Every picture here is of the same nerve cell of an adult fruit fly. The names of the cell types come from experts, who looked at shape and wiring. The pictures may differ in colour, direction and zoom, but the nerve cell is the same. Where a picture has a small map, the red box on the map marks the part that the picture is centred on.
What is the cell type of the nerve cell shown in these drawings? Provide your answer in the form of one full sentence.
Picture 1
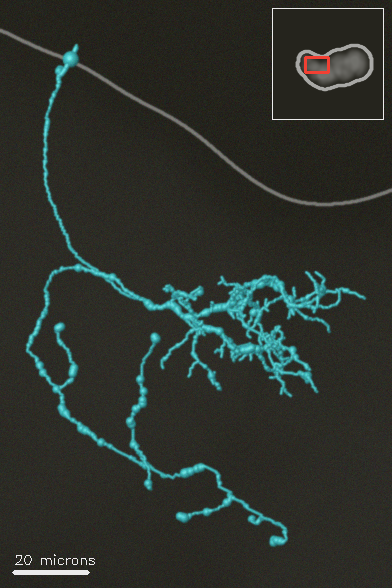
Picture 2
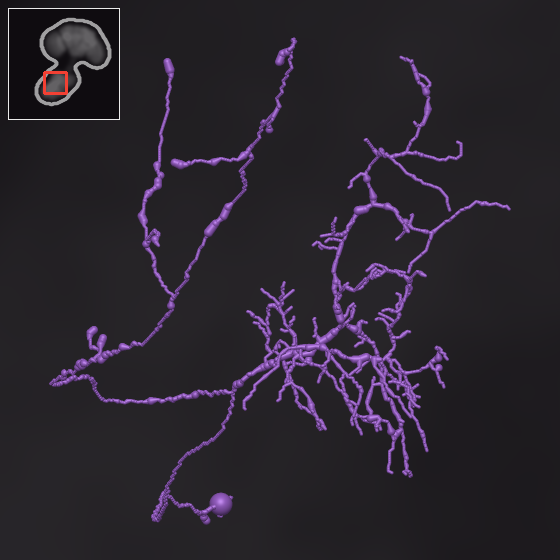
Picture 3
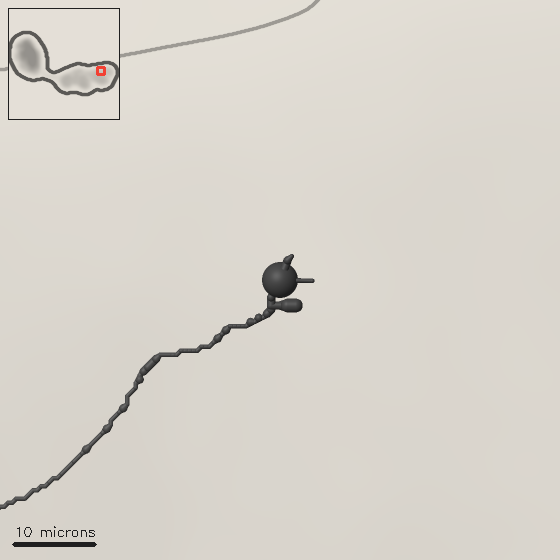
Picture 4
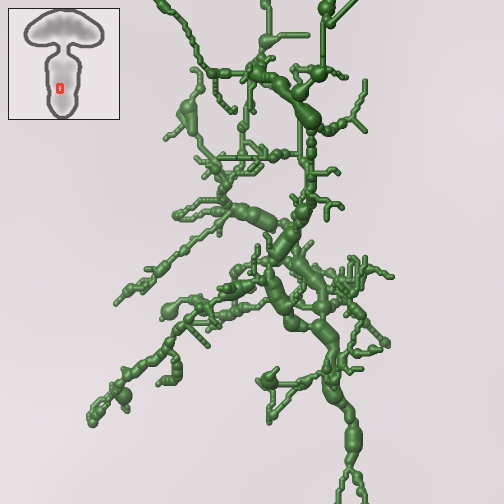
It is to cell type IN07B092_a that the nerve cell belongs.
